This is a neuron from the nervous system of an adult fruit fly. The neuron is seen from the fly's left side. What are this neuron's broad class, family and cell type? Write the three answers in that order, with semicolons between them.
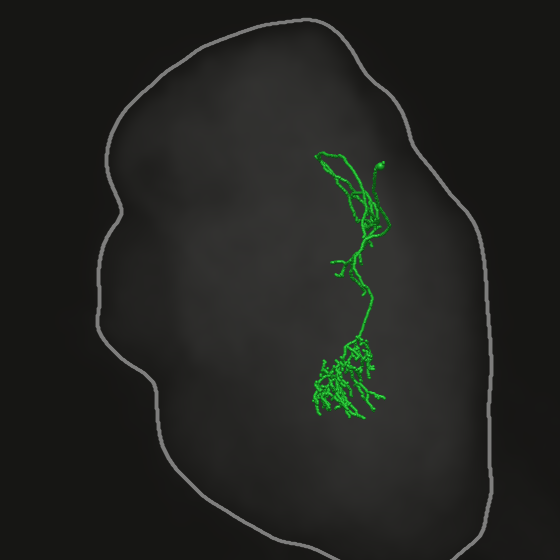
visual projection neuron; hemilineage VPNp&v1_posterior; LC36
